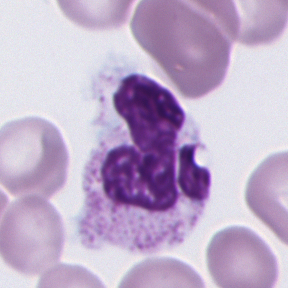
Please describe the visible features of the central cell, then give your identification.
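The outline, I notice, is irregular and faintly ragged, not smoothly round. Fine pink-violet granules fill the cytoplasm, packed most densely in its lower part. I can make out no nucleoli in the nucleus. So this is a segmented neutrophil.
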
